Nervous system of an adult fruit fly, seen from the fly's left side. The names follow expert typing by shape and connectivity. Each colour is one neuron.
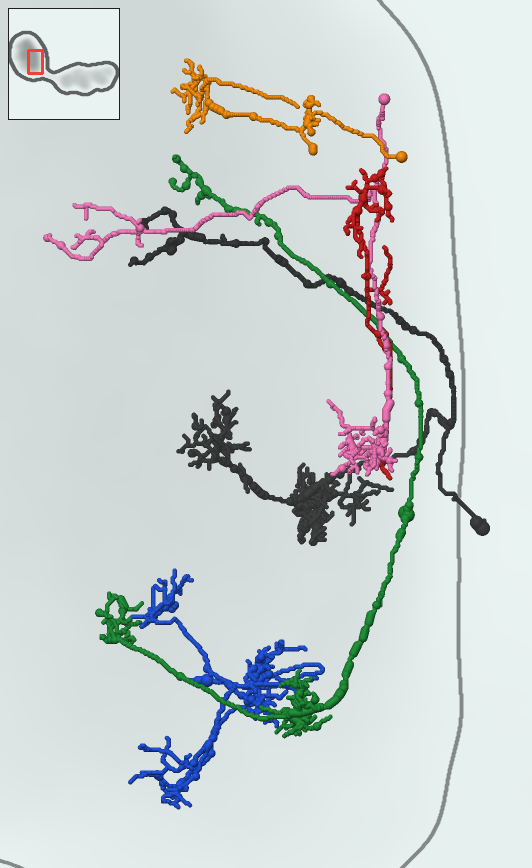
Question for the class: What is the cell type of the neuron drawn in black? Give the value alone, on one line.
LLPC1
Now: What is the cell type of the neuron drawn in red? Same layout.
Y11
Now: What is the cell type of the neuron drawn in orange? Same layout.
T5a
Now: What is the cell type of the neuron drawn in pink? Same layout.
LPC1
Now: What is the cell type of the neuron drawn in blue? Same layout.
Y13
